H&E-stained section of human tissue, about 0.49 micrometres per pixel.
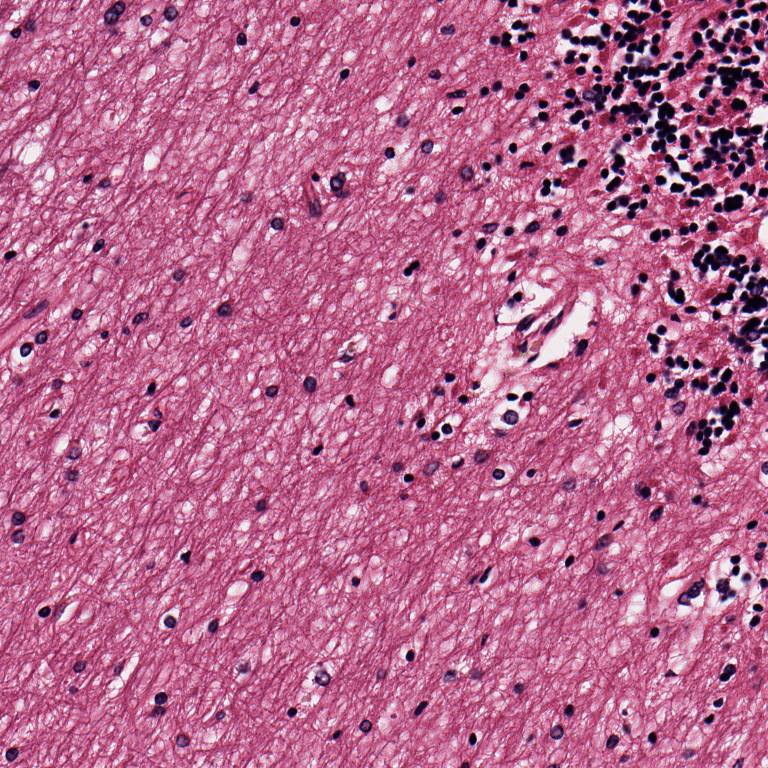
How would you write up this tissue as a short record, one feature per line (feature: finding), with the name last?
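Field: mostly pink fibrillary tissue, sparse nuclei
Upper right: dense crowd of dark nuclei
Crowded cells: small, round, dark nuclei, almost no visible cytoplasm
Scattered nuclei: mostly small, round, dark; many within a clear halo
Vessel: small, elongated nuclei in wall, in clear space just right of centre
Name: cerebellum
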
